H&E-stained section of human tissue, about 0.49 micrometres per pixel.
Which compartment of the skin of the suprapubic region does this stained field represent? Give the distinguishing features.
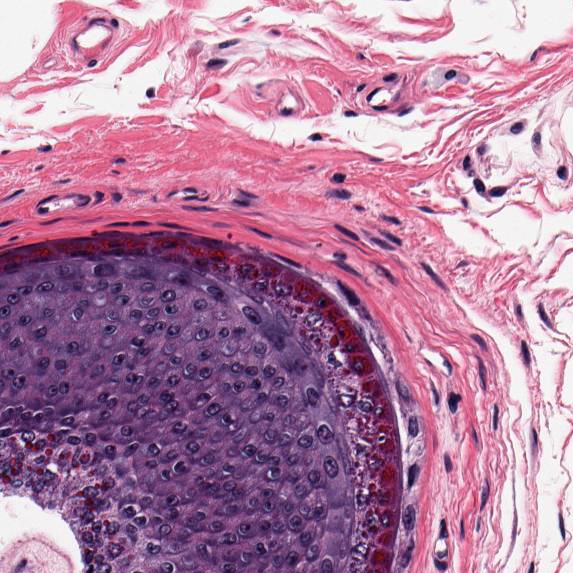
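A hair follicle fills the lower left as a large rounded epithelial unit of many layers of polygonal cells with round nuclei and purple cytoplasm.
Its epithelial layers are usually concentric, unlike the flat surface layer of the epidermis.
Outside its curve run a smooth bright pink band, then collagen layers with flattened elongated nuclei following the curve.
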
